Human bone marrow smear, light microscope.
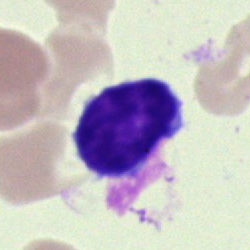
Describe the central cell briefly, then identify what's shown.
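The outline strikes me as roughly oval, its edge slightly irregular. Almost the whole cell is nucleus, with at most a very thin rim of cytoplasm. The chromatin looks dense, dark purple, coarse and clumped, and I find no distinct nucleoli. It's a lymphocyte.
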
